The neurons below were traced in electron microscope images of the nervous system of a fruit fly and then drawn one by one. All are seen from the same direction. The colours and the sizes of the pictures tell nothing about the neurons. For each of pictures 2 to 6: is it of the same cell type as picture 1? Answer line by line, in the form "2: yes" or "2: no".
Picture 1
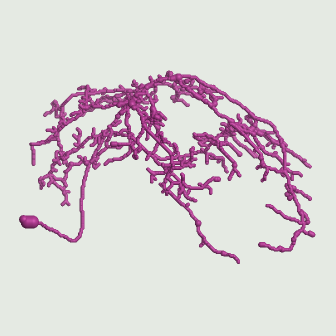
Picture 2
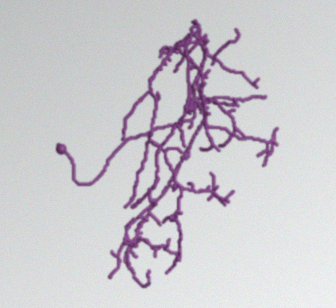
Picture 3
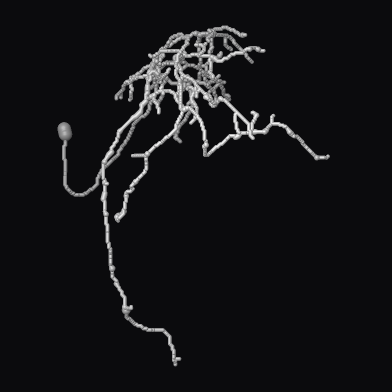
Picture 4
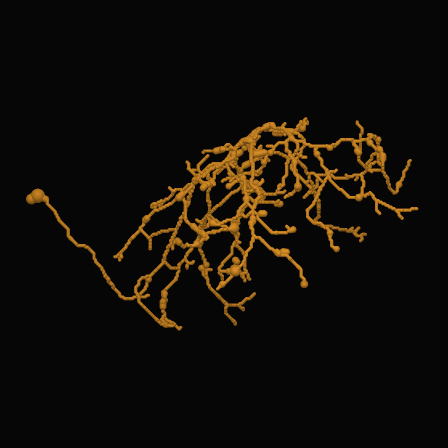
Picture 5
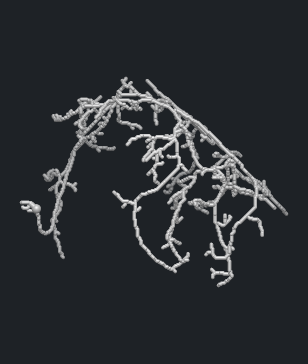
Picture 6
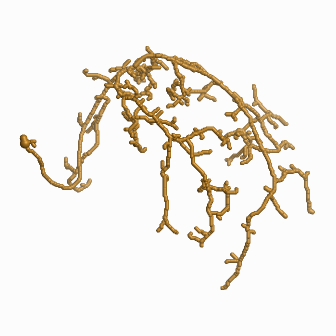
2: no
3: no
4: no
5: yes
6: yes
